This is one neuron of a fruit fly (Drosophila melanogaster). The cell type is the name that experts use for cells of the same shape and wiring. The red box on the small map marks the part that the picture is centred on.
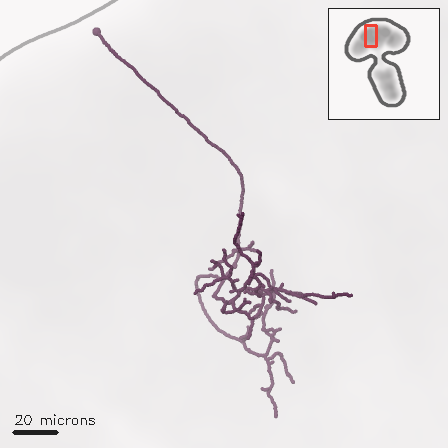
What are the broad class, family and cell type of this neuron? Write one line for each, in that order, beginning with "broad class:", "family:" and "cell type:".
broad class: central-brain intrinsic neuron
family: hemilineage AOTUv1_ventral
cell type: PS038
